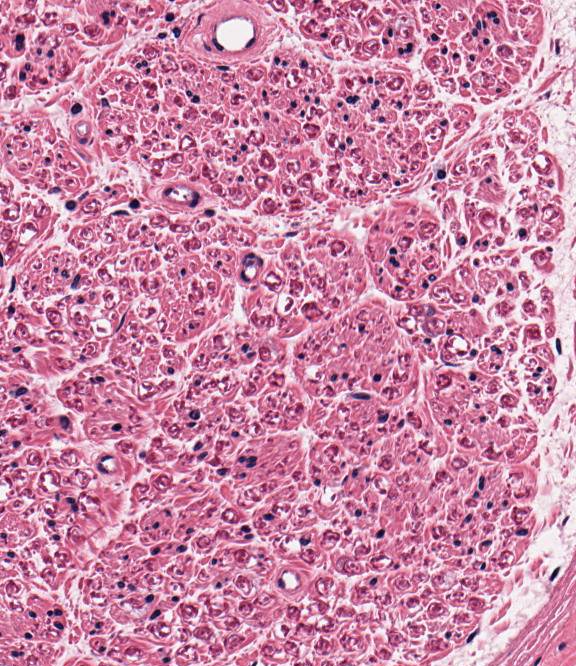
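Tibial nerve, haematoxylin and eosin. Numerous small round fibre profiles, cut in cross-section, fill the field and are grouped into irregular lobules by thin pink septa. Many profiles show a central pink dot within a pale ring. Loose pale fibrous tissue runs along the right edge.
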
